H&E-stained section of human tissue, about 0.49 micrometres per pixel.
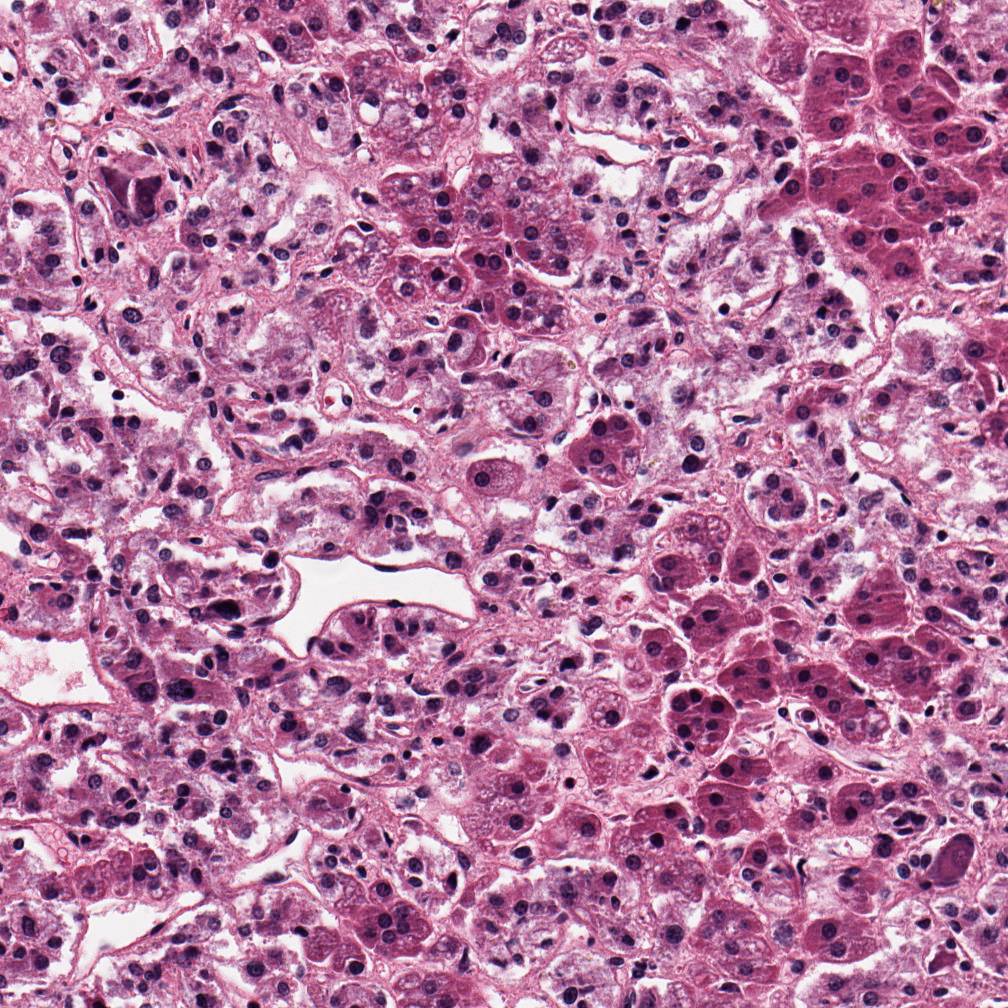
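Adrenal gland. Arrangement: polygonal cells in nests and cords, separated by thin slit-like spaces, fill the whole field. Cytoplasm: deeply eosinophilic in cells clustered mainly in the right half; pale and finely vacuolated in many cells of the left and central parts. Nuclei: a few enlarged, dark ones are scattered, one near the upper left corner.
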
